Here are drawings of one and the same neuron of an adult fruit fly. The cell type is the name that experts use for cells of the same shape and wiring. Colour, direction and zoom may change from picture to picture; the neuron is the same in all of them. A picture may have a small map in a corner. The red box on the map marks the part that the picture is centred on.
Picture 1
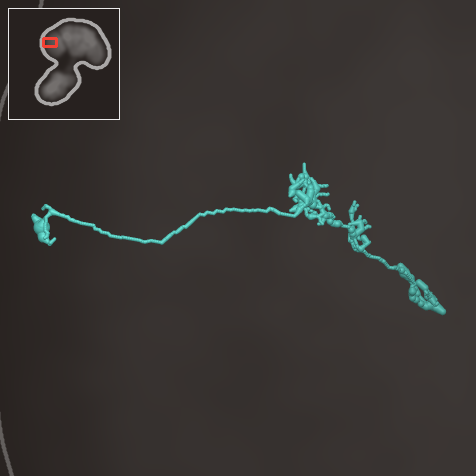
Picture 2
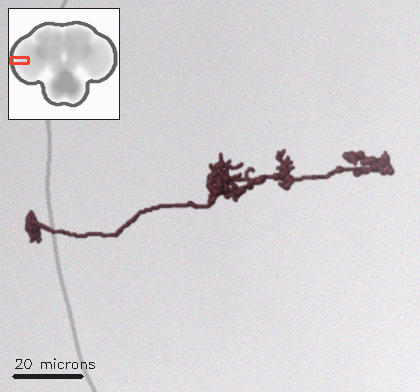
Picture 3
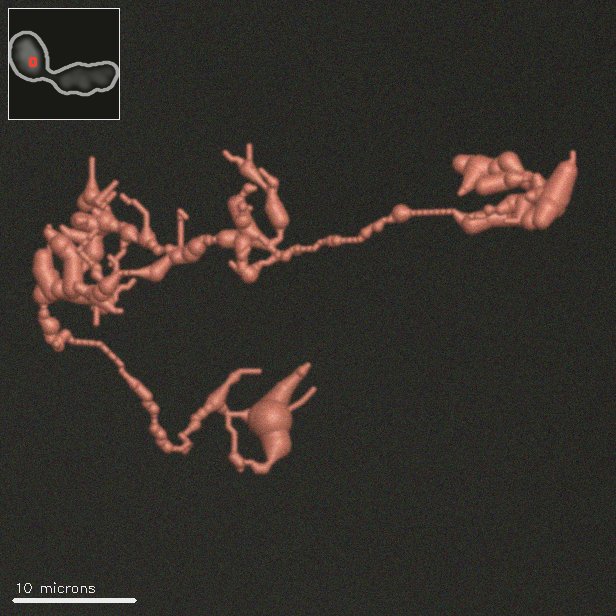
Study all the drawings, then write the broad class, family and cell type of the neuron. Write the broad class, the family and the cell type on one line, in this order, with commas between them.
optic-lobe intrinsic neuron, Mi, Mi1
